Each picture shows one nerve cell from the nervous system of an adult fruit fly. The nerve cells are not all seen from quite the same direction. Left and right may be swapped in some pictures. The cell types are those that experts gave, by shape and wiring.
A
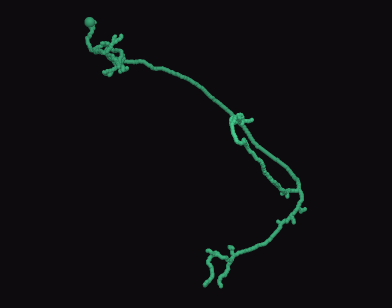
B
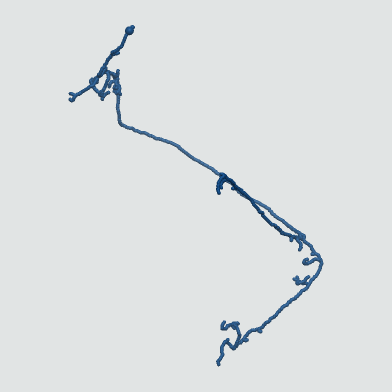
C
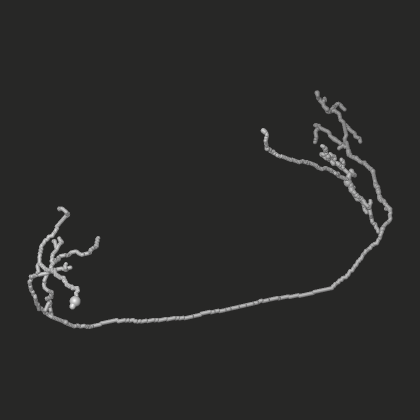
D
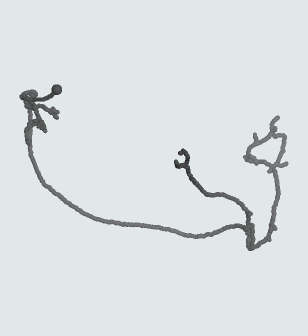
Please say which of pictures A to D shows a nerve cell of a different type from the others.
Picture C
